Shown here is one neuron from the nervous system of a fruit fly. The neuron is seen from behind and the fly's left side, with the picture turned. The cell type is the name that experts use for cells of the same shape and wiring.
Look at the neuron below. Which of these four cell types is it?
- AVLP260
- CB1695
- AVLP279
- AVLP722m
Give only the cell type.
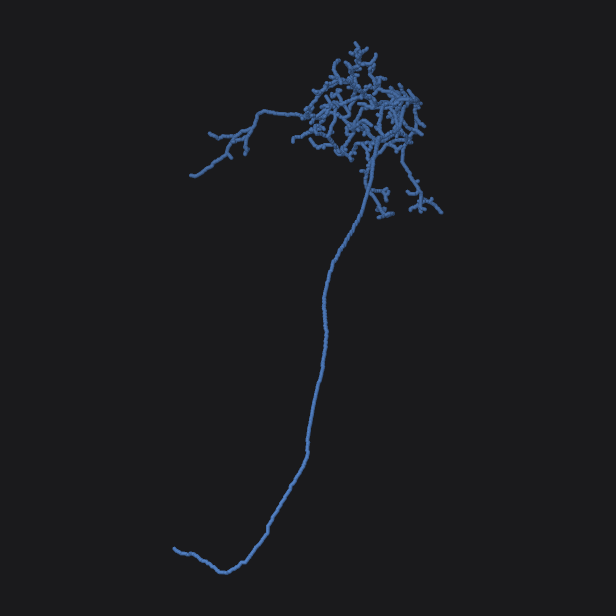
AVLP279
